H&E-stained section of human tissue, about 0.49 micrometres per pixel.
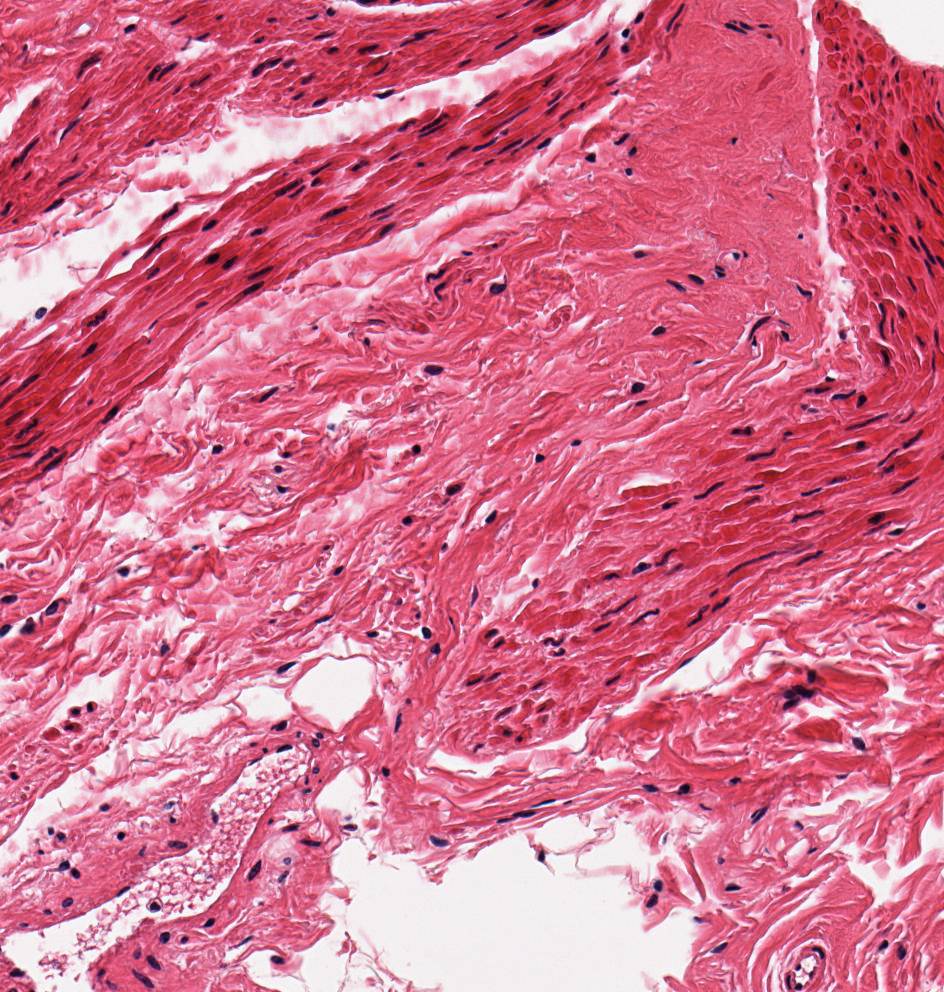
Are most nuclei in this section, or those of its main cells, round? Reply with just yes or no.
No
